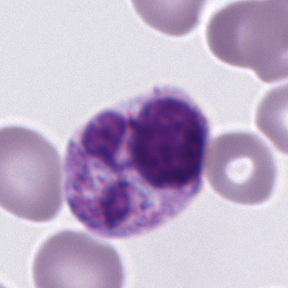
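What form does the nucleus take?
Separate lobes, the largest at the upper right; a narrow pale cleft parts the two upper ones.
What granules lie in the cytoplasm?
Scattered dark blue-purple ones, coarse and uneven in size.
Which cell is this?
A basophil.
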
